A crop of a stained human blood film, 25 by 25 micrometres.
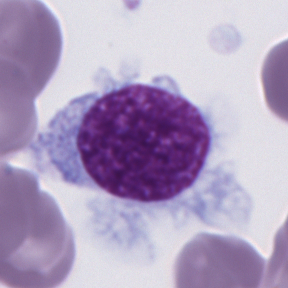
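Hairy cell. Chromatin dark purple, finely mottled with small clumps; no distinct nucleolus visible. Cytoplasm pale greyish blue, without distinct granules.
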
